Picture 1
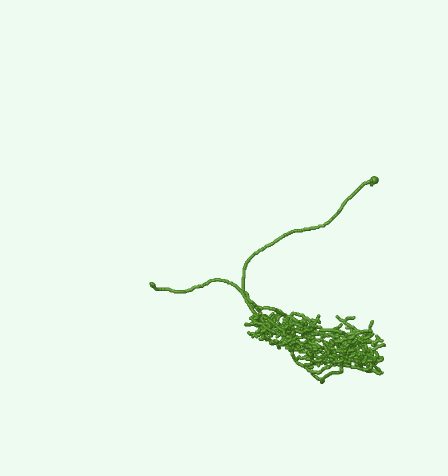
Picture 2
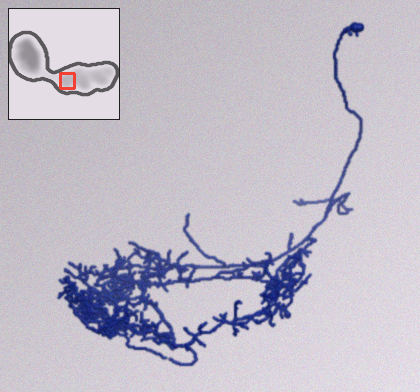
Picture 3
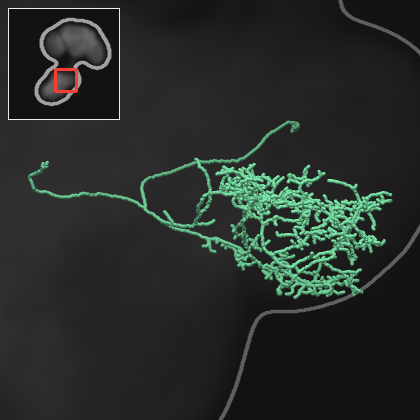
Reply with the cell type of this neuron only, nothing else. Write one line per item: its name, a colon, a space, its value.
cell type: IN23B027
